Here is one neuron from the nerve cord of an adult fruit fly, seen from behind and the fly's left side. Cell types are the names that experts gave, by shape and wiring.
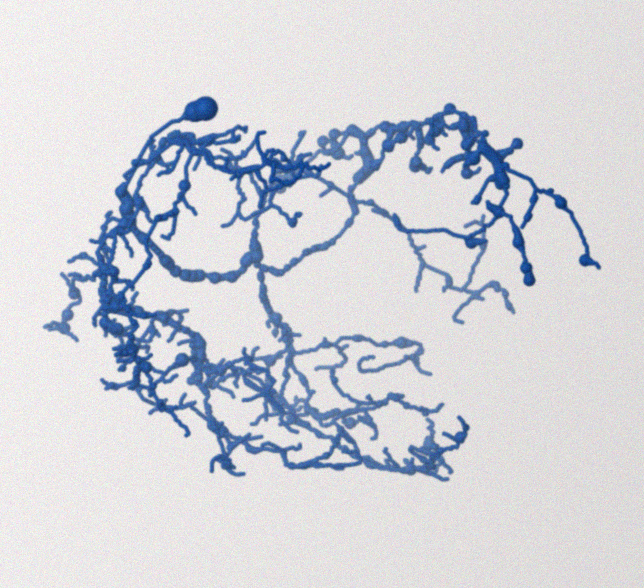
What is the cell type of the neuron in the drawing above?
IN19B068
